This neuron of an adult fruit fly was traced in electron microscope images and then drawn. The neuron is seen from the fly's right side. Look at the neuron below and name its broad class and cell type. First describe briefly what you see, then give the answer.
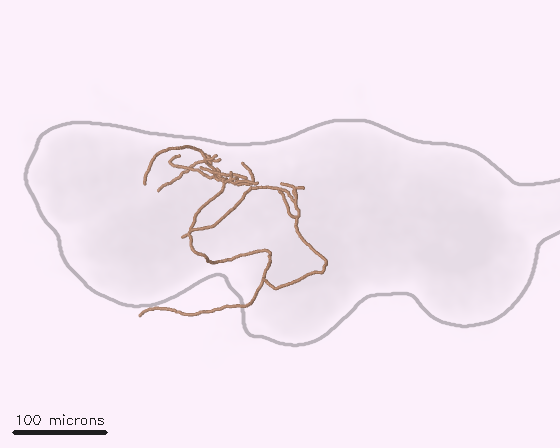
No cell body is drawn. From left to right in the picture it spans about 200 microns. This is a sensory neuron entering the nerve cord. The cell type is SNxx32.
